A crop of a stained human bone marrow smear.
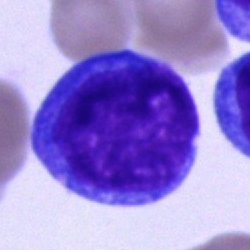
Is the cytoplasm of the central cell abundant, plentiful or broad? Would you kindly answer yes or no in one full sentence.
No, its cytoplasm is scant rather than broad.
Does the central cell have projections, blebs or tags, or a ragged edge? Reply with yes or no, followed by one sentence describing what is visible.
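No. The cell outline is round and smooth.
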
